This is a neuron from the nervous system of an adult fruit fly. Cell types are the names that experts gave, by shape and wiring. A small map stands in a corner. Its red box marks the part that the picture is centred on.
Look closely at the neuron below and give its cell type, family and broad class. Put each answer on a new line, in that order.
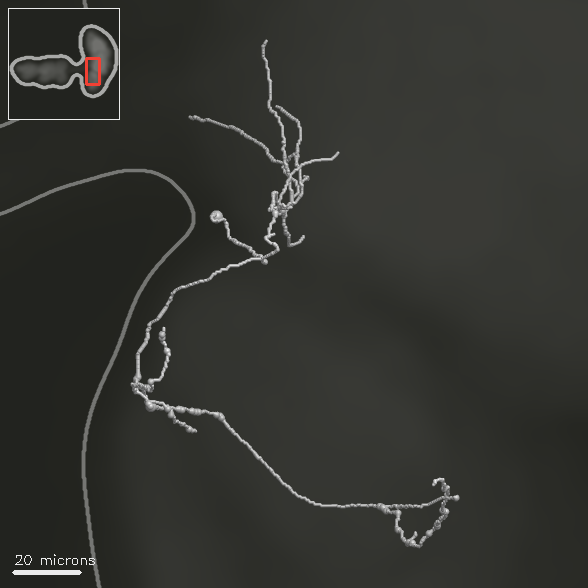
LoVC24
LoVC
visual centrifugal neuron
